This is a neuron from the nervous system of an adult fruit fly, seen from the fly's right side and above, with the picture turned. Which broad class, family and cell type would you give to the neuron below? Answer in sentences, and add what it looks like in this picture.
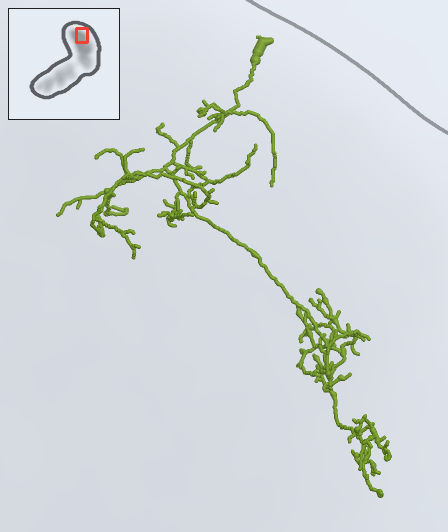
It is a central-brain intrinsic neuron. Its family is called class DAN. Its cell type is PAM02. The cell body can be seen at the top of the picture. Dozens of branch ends can be seen.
